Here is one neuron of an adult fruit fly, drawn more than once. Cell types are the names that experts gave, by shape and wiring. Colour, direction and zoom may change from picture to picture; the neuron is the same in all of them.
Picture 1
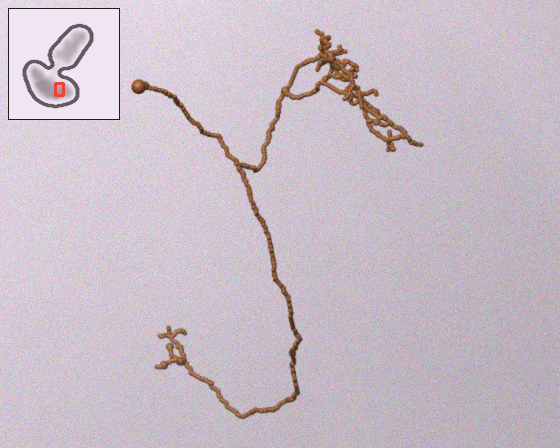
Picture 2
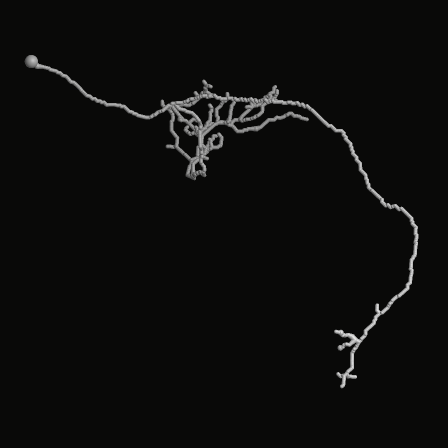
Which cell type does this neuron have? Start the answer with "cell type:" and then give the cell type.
cell type: LC30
